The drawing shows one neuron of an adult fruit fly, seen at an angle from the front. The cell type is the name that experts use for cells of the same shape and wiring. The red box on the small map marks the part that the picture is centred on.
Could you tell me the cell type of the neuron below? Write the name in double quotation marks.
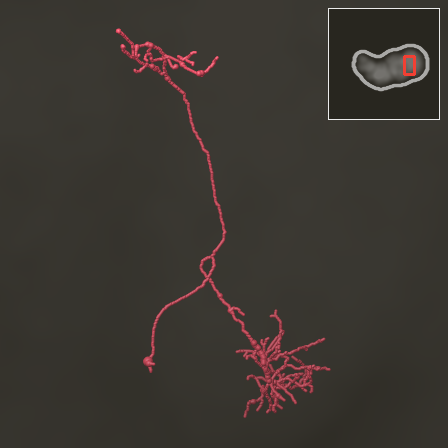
"LC13"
